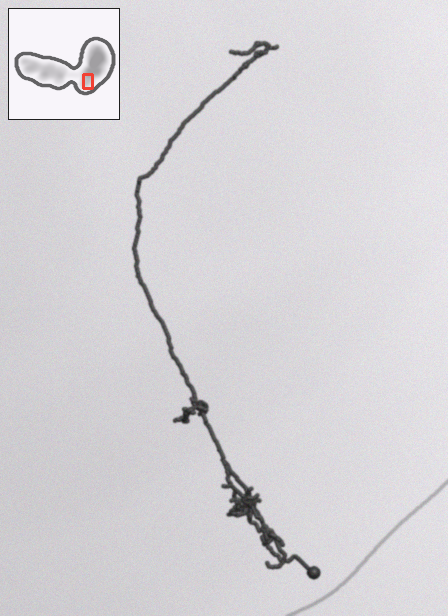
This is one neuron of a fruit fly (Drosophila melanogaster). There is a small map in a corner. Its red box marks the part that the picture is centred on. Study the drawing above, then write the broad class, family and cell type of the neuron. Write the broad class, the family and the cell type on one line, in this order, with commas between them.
optic-lobe intrinsic neuron, Tm, Tm20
